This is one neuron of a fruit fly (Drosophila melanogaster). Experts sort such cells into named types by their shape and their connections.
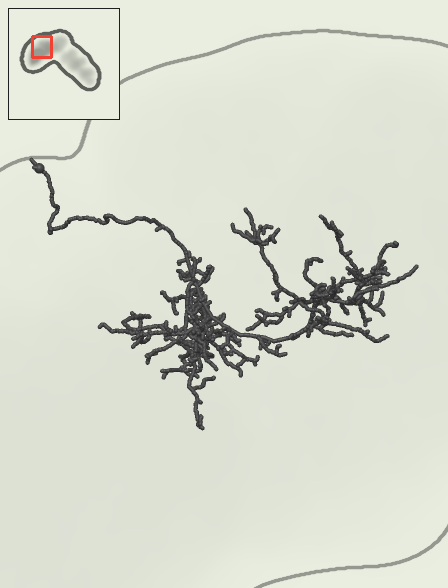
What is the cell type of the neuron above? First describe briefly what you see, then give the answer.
The cell body is at the upper left of the picture. The picture shows dozens of branch ends. It is a central-brain intrinsic neuron. Its cell type is GNG663.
